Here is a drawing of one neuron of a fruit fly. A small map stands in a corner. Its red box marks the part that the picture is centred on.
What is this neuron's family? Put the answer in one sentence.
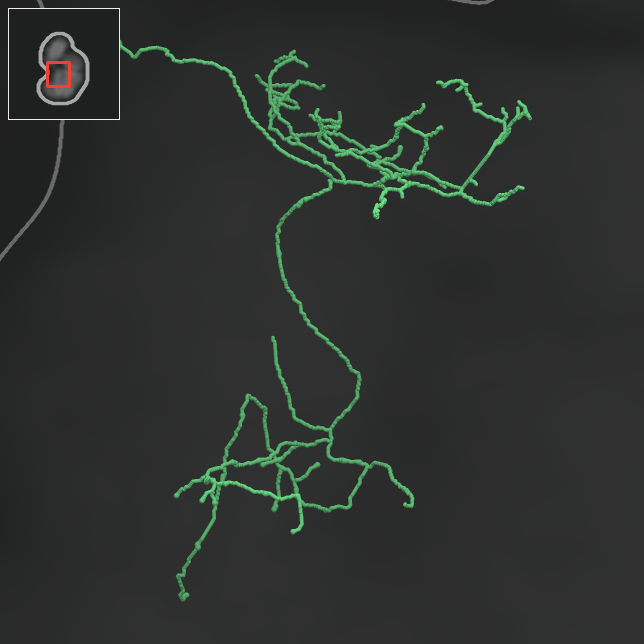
The family is hemilineage LB3.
